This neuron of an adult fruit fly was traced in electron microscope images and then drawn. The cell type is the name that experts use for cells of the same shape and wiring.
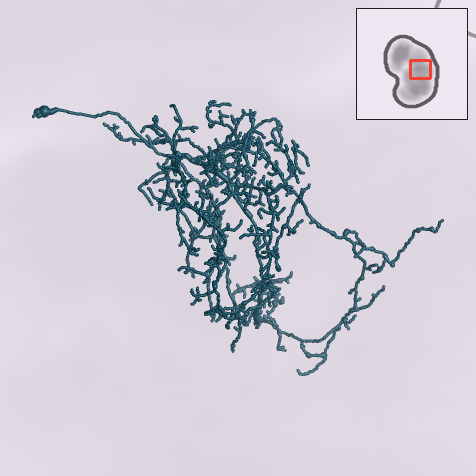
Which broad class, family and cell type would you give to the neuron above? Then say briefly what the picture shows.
Its broad class is central-brain intrinsic neuron. The family is hemilineage VLPl&p2_lateral. The cell type is CB0763. The cell body can be seen at the upper left of the picture. As drawn here it is wider than it is tall.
